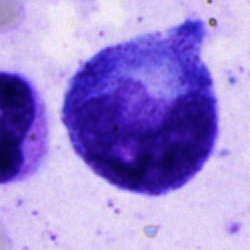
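Promyelocyte, middle of a stained human bone marrow smear. Small blunt protrusion at upper right. Paler whitish-lilac area, upper middle. Fine dark purple dots scattered over the cell. Nucleus–cytoplasm border not clearly made out.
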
